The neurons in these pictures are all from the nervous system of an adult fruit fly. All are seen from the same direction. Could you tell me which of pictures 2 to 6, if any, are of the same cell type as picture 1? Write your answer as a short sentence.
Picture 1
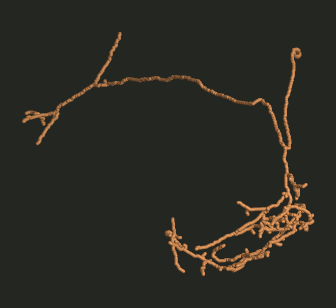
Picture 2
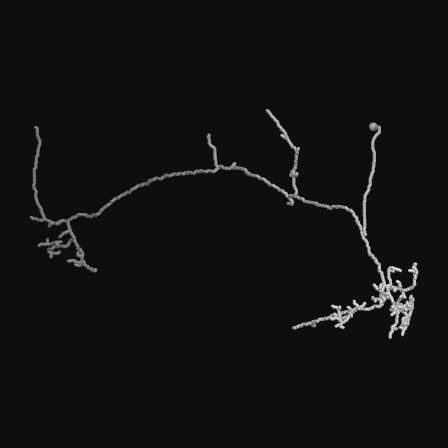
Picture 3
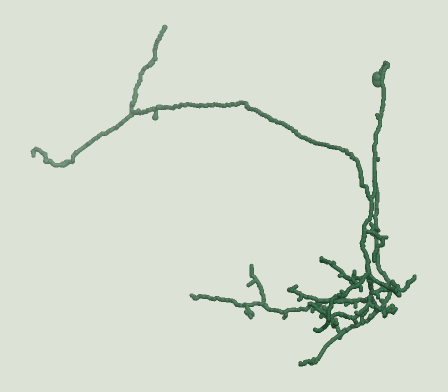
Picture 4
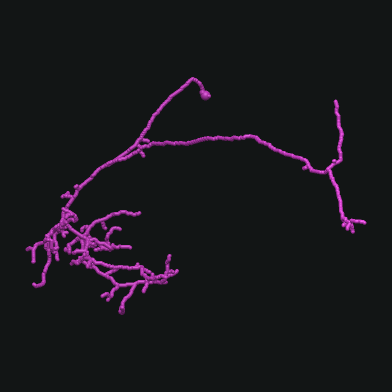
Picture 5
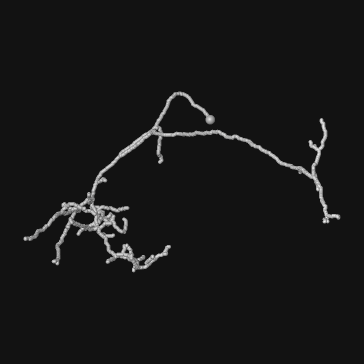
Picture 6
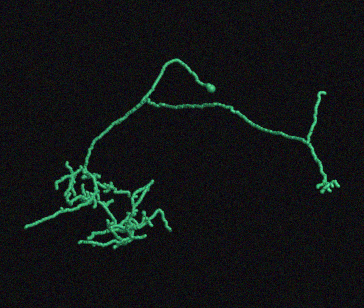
Picture 3, picture 4, picture 5 and picture 6 are of the same cell type.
